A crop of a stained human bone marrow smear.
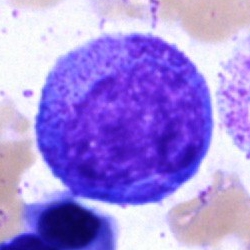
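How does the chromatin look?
Finely stippled rather than coarsely clumped.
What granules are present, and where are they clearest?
Fine purple granules are scattered over the cell, most easily seen in its upper left part.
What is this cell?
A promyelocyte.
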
